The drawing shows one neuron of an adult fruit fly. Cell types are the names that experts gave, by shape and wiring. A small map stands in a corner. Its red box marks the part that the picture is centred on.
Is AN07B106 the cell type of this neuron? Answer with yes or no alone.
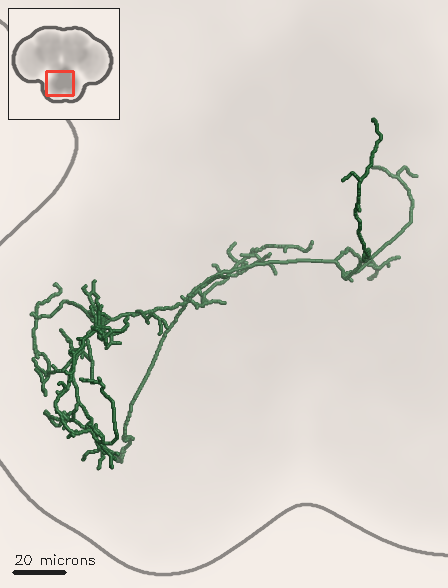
no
